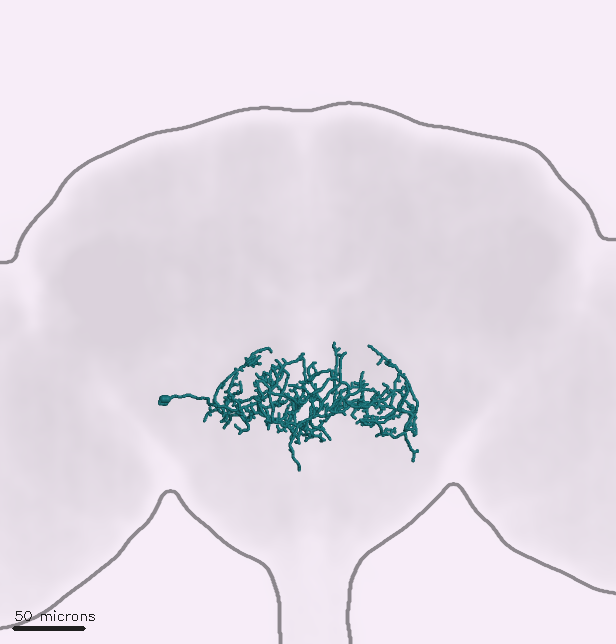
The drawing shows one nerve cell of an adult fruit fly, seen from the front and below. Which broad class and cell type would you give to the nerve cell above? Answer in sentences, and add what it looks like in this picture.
It is a central-brain intrinsic neuron. The cell type is GNG365. It lies in the brain. Its cell body lies on the left of the picture. From left to right in the picture it spans about 190 microns.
